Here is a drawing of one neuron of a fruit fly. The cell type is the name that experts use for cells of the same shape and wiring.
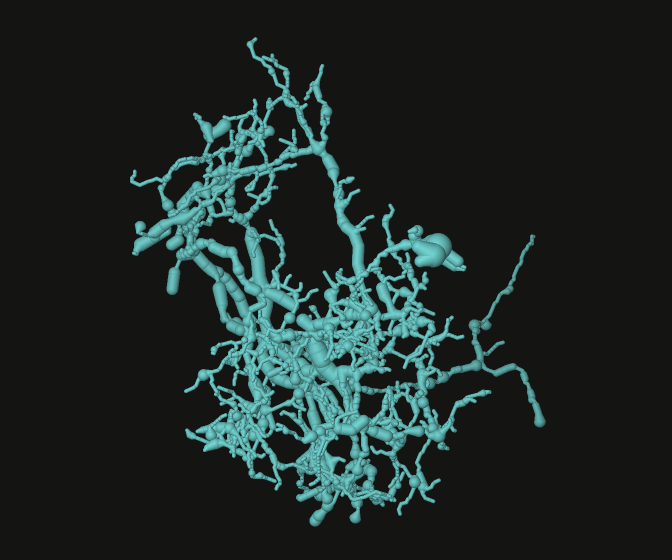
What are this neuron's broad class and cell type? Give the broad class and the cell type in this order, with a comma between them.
nerve-cord intrinsic neuron, INXXX257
